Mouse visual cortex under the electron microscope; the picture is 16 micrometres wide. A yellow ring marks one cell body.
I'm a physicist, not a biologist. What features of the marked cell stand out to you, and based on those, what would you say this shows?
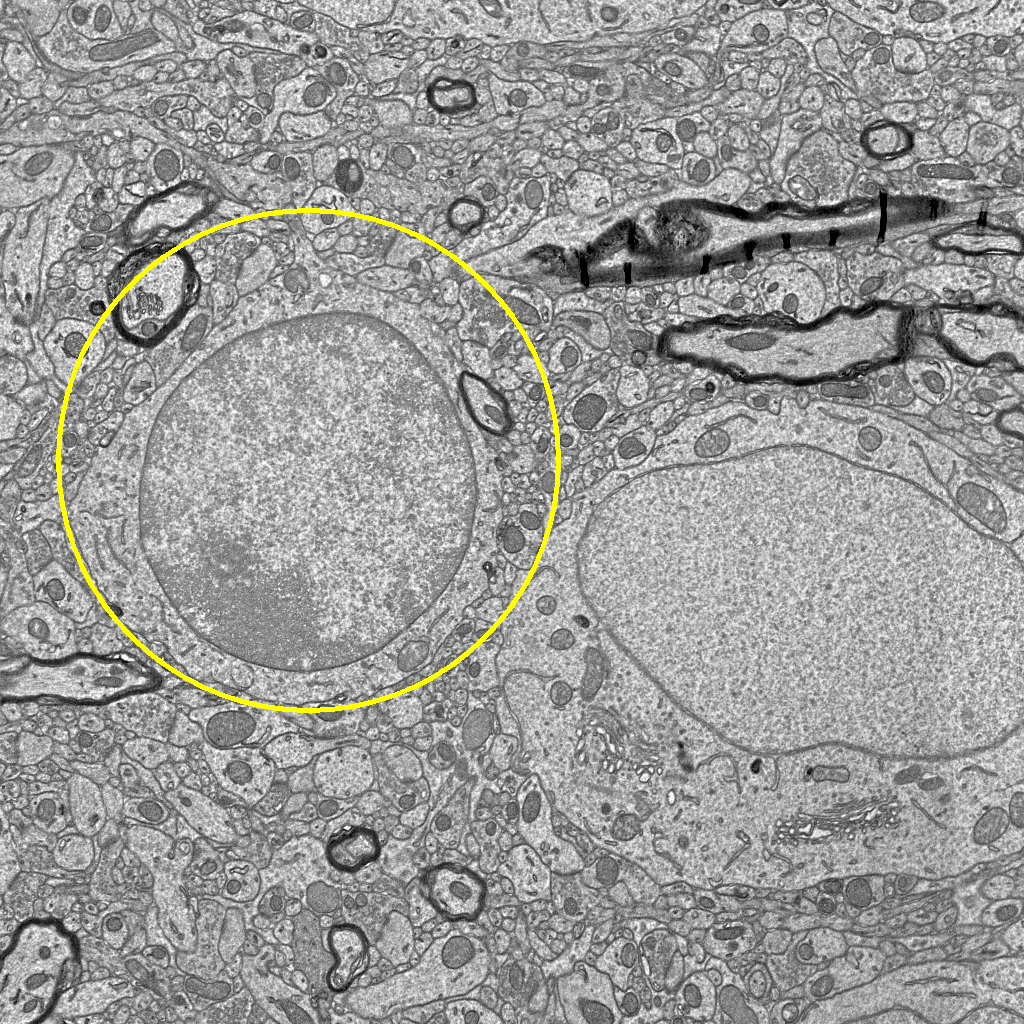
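Round and smooth in outline, the nucleus carries a darker, denser patch of chromatin in its lower-left part. No thick dark band of chromatin lines the inside of the envelope. Nor does the cytoplasm contain any large dense bodies. This cell is an oligodendrocyte.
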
